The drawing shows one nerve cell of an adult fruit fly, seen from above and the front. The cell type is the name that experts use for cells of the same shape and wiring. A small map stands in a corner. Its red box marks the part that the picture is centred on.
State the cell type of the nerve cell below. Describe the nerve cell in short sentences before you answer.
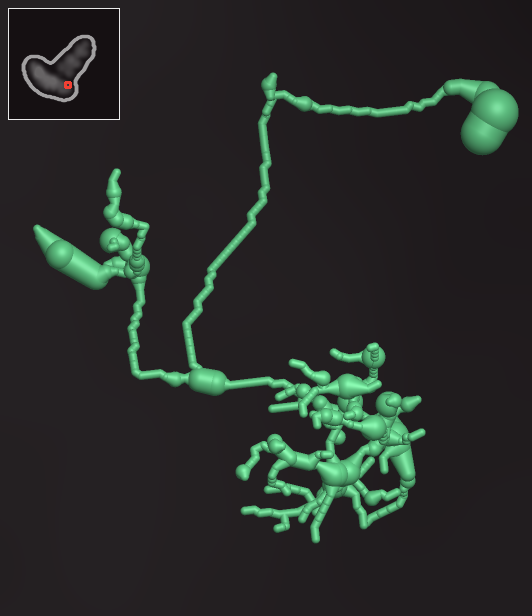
Its cell body lies at the upper right of the picture. As drawn here it is about as wide as it is tall. Its broad class is optic-lobe intrinsic neuron. It is of cell type T4b.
